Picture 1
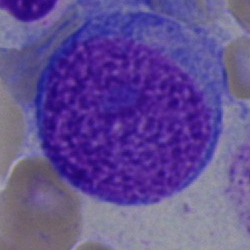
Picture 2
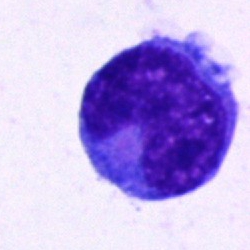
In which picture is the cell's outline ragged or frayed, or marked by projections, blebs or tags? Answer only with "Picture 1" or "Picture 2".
Picture 2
